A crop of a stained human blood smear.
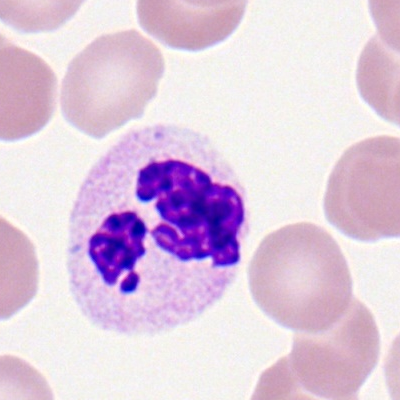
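Segmented neutrophil, central cell of a stained human blood smear under the light microscope. The nucleus is divided into several separate lobes, with dark purple, coarsely clumped chromatin. Plentiful pale pinkish-lilac cytoplasm holds fine, faint lilac granules spread evenly throughout.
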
